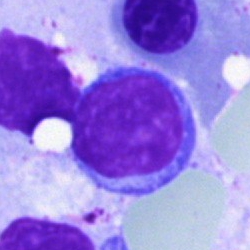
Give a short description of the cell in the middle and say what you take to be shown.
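A round, smooth outline to start with. Finely textured chromatin staining purple, and no coarse dark clumps in it. Around the nucleus runs a thin rim of deep blue cytoplasm, broadest along the lower edge. This one is a lymphocyte.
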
